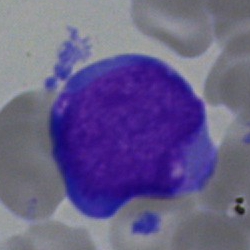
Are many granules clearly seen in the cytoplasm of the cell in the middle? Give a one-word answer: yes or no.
No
